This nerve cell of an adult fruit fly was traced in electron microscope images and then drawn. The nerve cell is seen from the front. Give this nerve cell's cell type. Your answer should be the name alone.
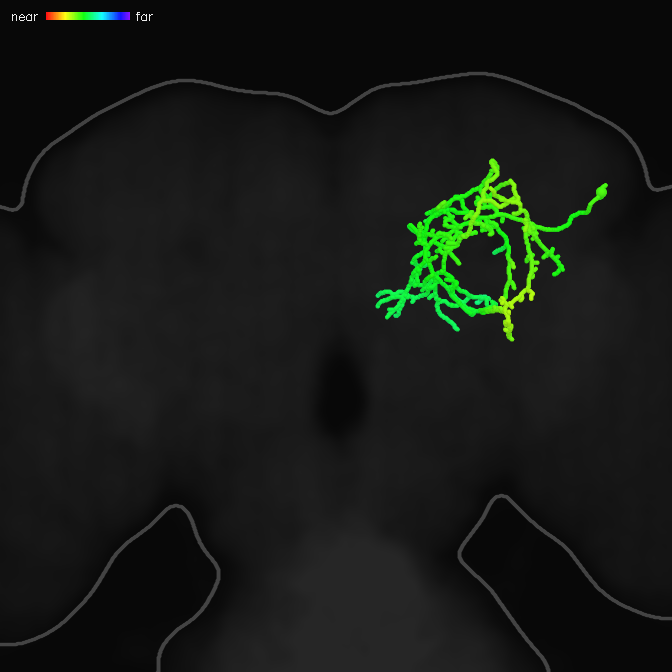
AVLP700m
